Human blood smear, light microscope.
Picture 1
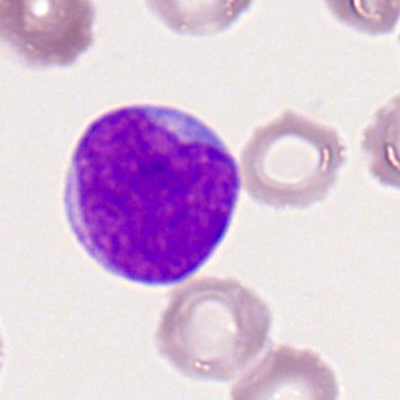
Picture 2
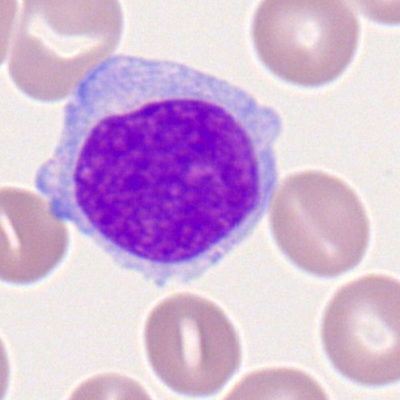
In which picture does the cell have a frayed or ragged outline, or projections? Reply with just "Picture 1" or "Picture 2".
Picture 2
